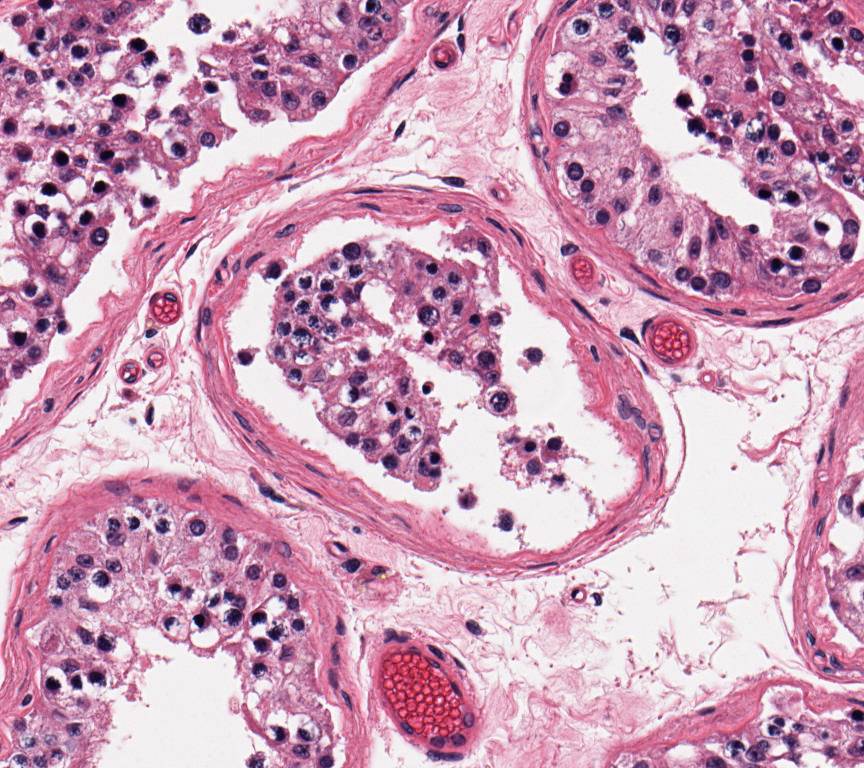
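Testis: cross-sectioned rounded tubules with interstitial tissue between them, one complete oval tubule in the centre and parts of others at the edges. Follow the thick, layered pink wall around each tubule, and you will see flattened, elongated dark nuclei running parallel to its outline. Inside, several layers of rounded cells with round, dark nuclei fill the tubule, rather than a single lining layer.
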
